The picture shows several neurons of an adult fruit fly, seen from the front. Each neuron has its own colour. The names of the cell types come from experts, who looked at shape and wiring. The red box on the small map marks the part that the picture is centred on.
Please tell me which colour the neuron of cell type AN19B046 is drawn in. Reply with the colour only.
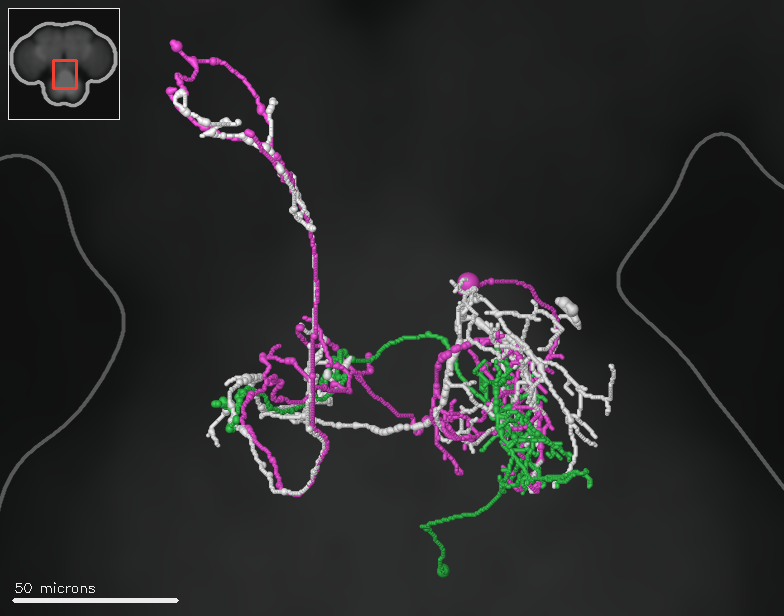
white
